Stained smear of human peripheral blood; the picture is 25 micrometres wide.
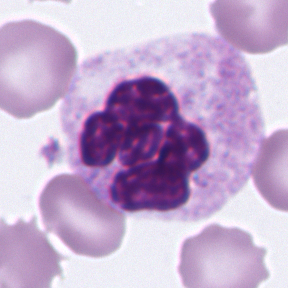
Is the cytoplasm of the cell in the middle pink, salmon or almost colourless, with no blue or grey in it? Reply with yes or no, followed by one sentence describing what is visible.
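Yes. The cytoplasm is pale pink.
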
